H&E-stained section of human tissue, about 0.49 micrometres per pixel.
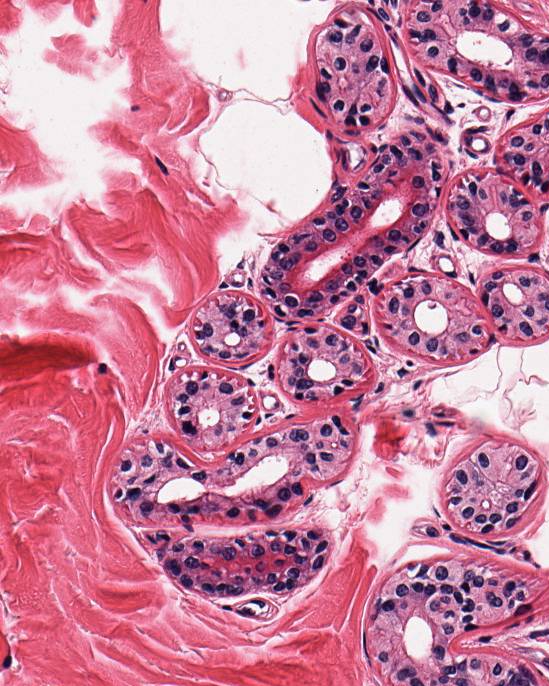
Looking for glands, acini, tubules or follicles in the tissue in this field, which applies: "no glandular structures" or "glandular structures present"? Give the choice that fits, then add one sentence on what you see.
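Glandular structures present. Closely packed cross-sections of small tubules occupy the right side and lower middle of the field.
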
